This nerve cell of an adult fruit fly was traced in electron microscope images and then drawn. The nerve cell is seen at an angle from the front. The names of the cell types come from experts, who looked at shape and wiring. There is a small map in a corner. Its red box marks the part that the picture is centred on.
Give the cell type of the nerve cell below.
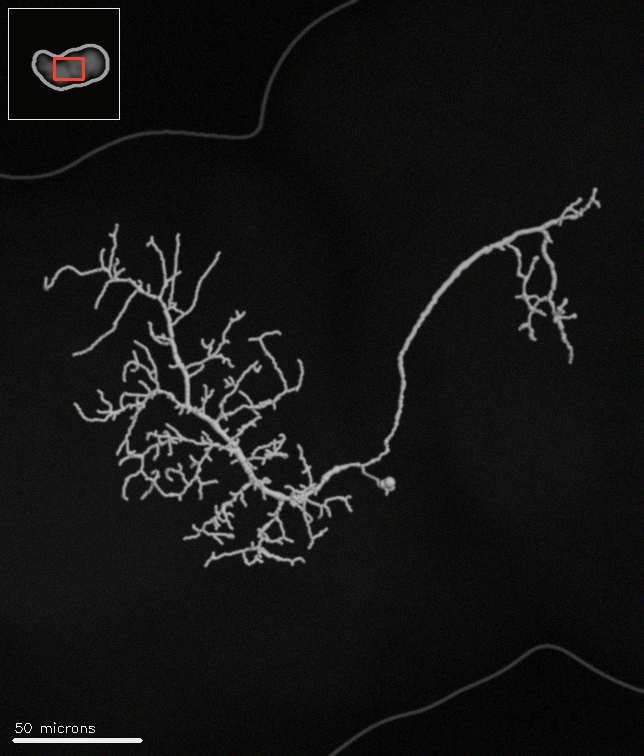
MeVP9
